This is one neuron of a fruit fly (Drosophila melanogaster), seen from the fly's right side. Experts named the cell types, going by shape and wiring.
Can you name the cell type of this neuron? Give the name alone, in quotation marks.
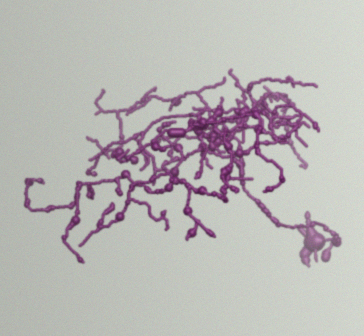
"INXXX364"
